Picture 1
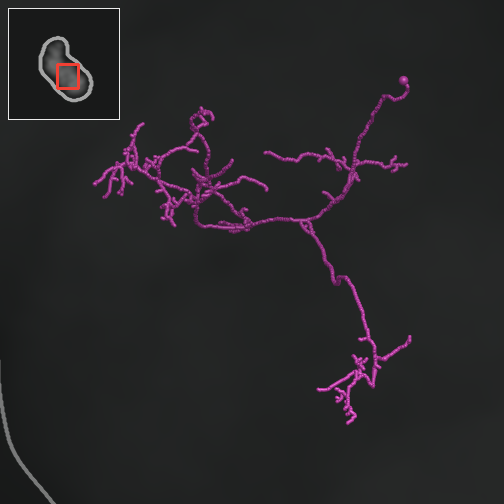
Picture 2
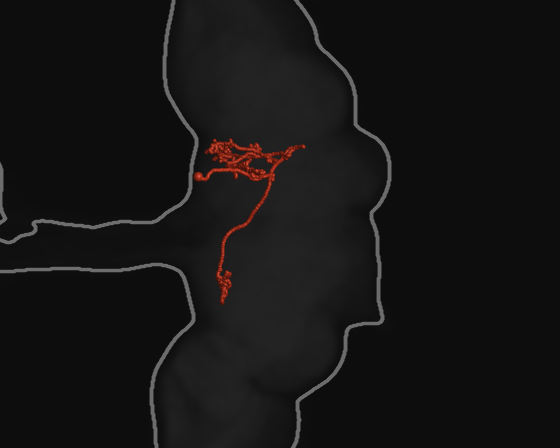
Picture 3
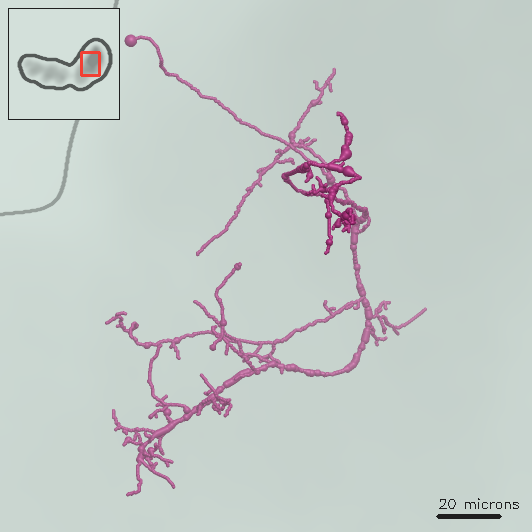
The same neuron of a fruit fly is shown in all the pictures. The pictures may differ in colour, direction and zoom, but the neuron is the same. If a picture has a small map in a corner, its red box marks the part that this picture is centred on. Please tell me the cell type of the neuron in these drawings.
WED146_c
